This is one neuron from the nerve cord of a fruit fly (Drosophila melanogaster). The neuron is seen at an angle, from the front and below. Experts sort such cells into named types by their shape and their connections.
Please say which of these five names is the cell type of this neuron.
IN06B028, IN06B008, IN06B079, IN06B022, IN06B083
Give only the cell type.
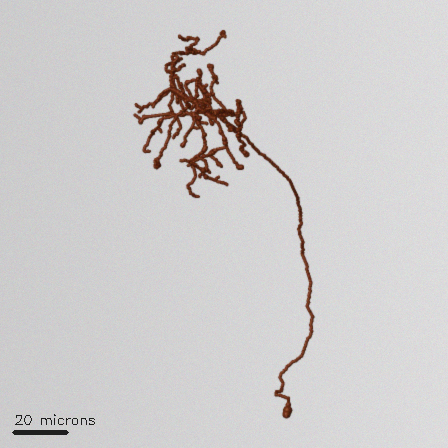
IN06B079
